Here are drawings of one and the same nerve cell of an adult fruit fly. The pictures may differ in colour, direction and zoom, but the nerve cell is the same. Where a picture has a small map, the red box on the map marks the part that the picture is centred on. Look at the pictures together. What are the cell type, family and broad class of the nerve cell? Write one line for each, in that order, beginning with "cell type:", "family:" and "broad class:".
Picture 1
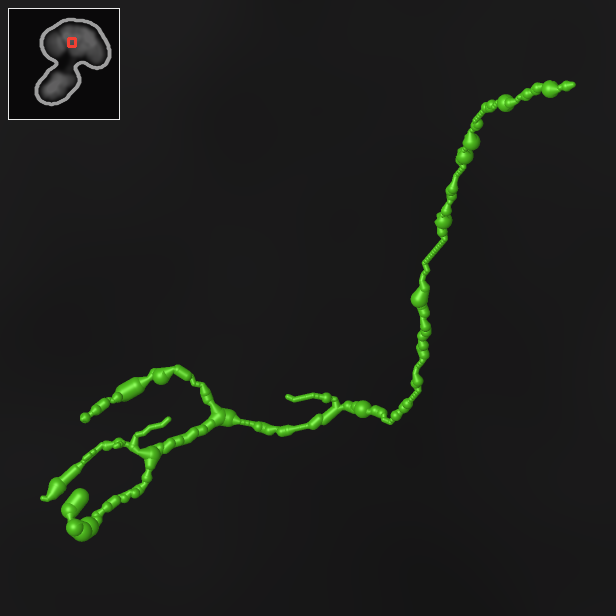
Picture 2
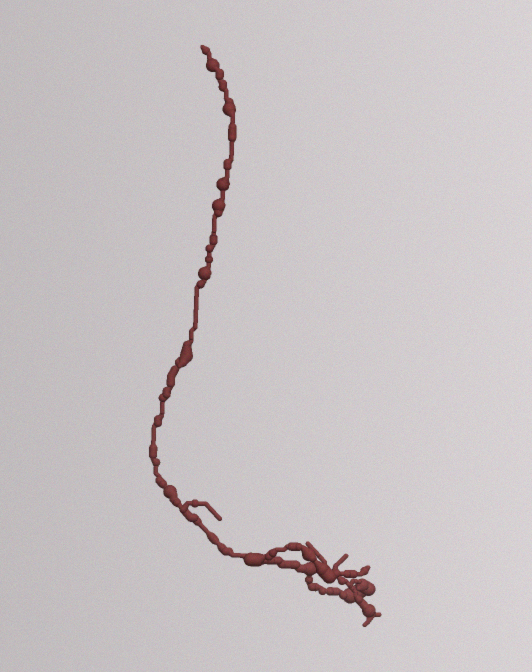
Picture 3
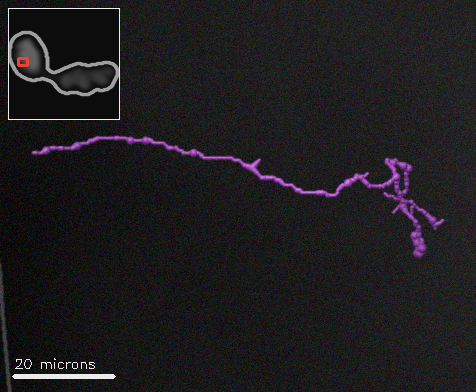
cell type: JO-CA2
family: class mechanosensory
broad class: sensory neuron entering the brain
